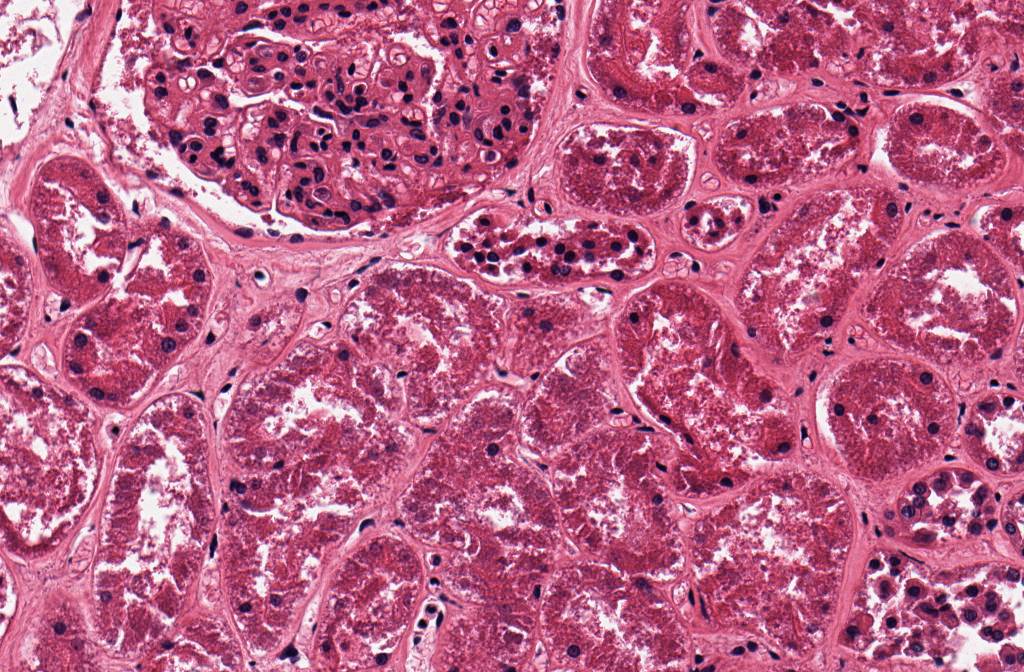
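Renal cortex. A single glomerulus sits at the top edge, left of centre; tubules fill the rest of the field. Most tubules are lined by cells with deeply eosinophilic, granular cytoplasm. Their luminal borders are ragged and fluffy, leaving narrow, irregular lumens. Nuclei in these tubules are round, dark and sparse, only a few per cross-section.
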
